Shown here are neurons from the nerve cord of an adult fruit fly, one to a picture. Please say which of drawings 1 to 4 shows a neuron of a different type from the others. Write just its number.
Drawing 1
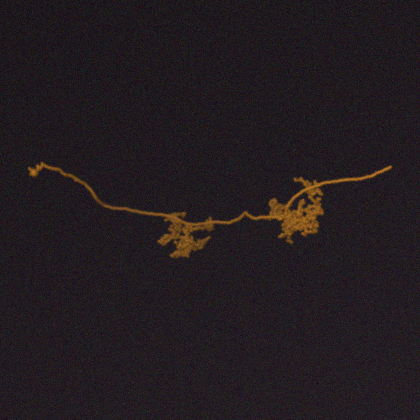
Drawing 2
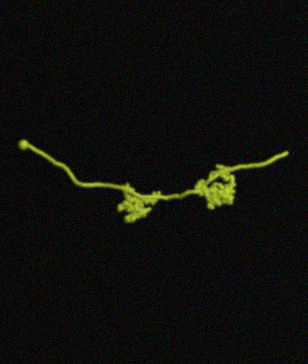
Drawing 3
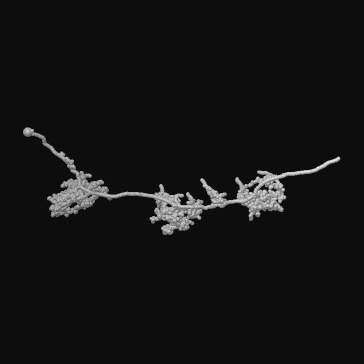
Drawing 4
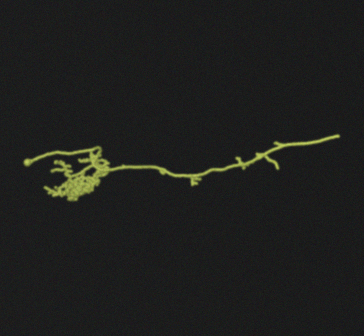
4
